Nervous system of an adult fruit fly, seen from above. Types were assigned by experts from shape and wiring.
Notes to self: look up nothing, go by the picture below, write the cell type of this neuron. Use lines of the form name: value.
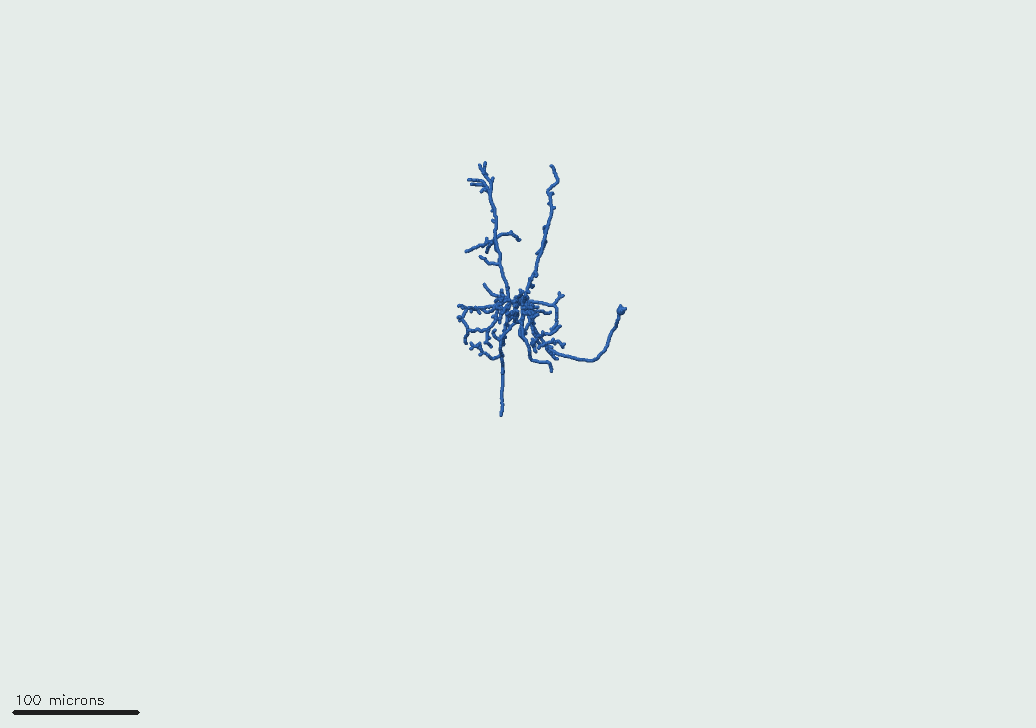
cell type: IN11A026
